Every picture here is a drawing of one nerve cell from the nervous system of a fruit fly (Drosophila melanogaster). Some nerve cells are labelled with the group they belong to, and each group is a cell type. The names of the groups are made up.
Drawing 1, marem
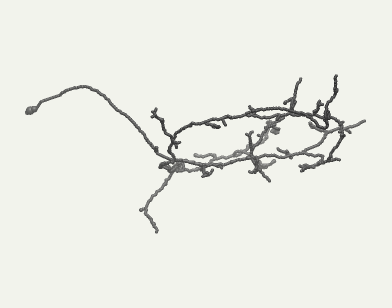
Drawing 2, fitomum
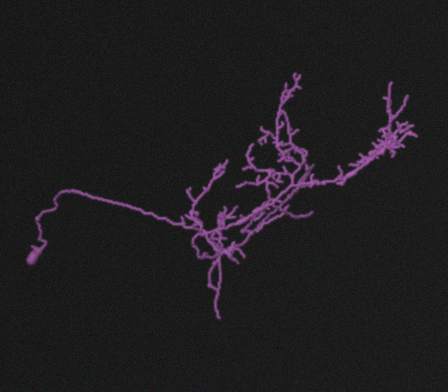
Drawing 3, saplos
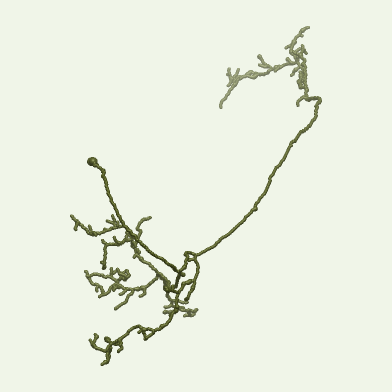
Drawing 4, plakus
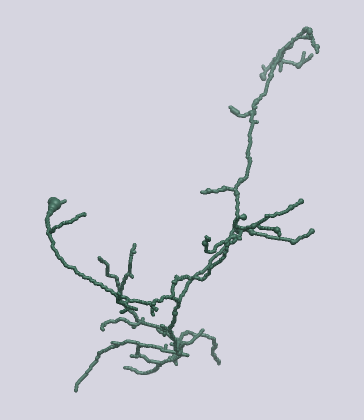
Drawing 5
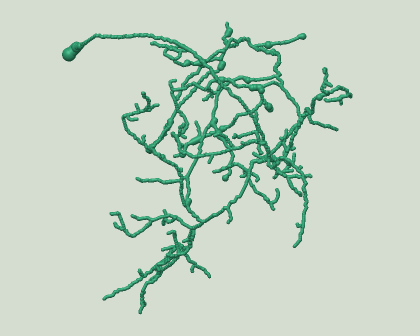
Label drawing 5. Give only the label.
plakus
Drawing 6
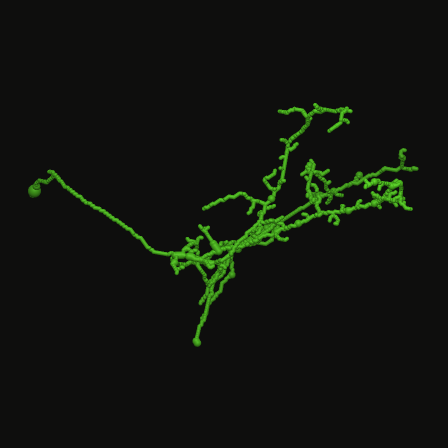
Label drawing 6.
fitomum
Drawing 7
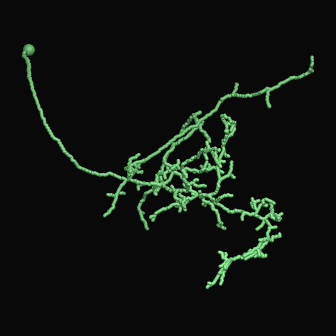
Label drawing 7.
fitomum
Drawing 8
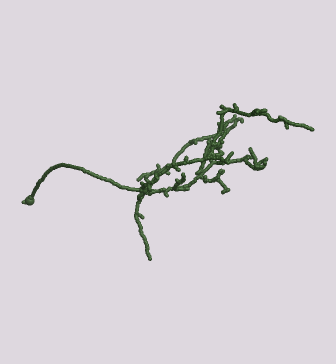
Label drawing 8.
marem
